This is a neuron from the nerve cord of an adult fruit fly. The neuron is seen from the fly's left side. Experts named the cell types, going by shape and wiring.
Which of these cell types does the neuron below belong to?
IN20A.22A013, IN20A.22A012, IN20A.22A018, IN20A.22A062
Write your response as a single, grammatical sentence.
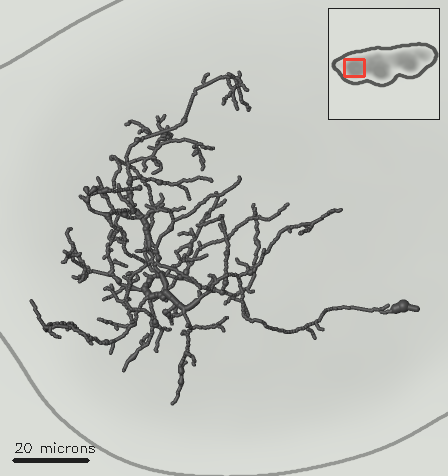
The cell type that this neuron has is IN20A.22A018.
